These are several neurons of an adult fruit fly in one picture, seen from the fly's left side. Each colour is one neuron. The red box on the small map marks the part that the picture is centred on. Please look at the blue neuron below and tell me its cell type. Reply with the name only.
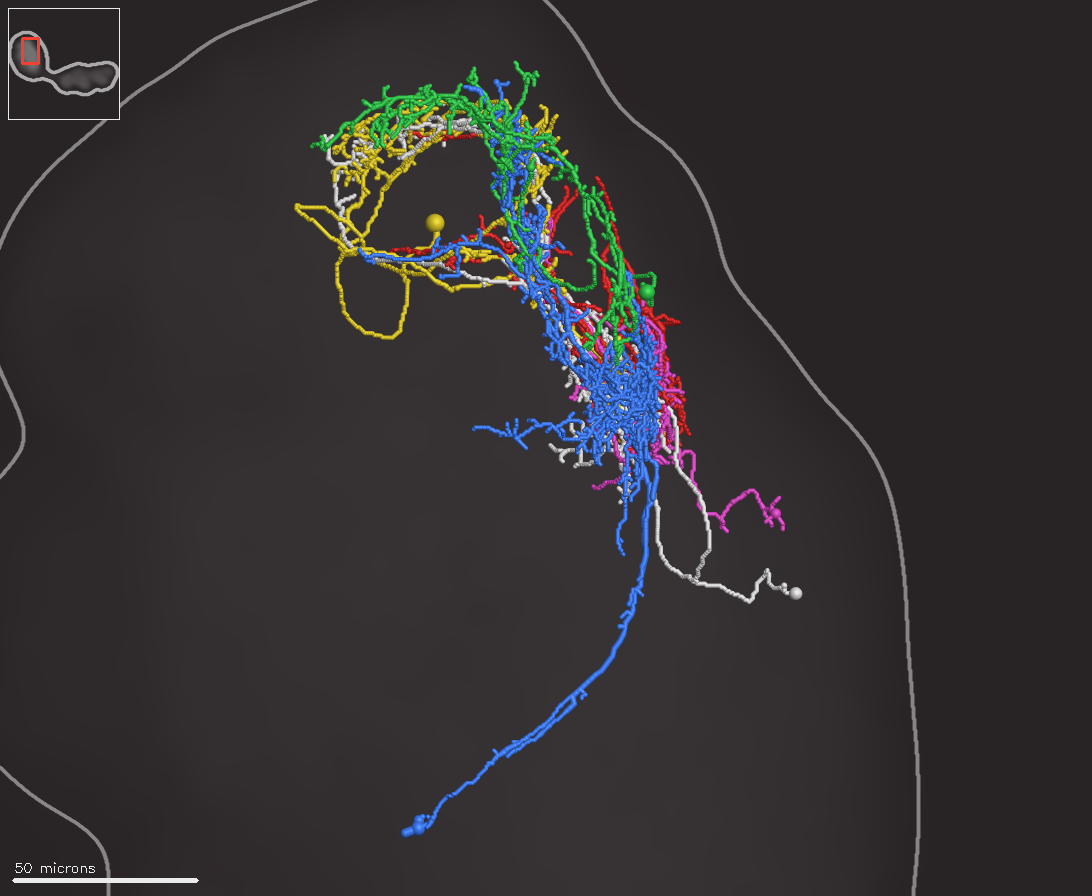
PLP069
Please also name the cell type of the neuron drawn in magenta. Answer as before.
PLP145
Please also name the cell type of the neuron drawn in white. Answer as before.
PLP181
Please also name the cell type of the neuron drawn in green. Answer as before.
SLP334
